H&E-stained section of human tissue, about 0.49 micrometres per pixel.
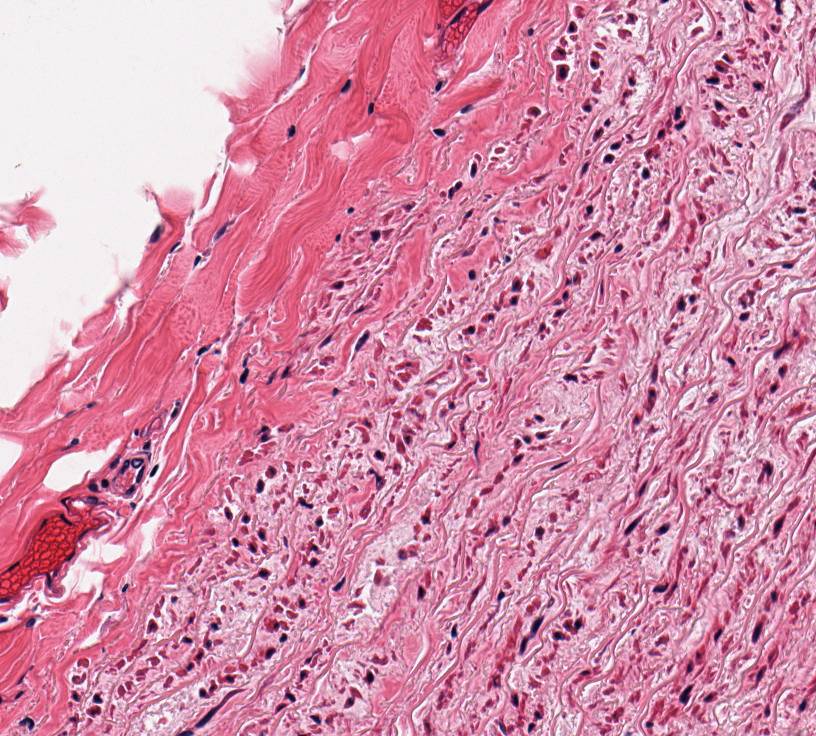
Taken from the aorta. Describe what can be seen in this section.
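Along the upper-left edge runs a band of dense pink collagen, and looser, more cellular fibrous tissue takes up the rest of the field towards the lower right. The collagen fibres mostly run obliquely, lower left to upper right. In the looser tissue, many small dark nuclei, spindle-shaped to oval, lie scattered between wavy fibres. Set against that, the dense band holds fewer nuclei.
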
